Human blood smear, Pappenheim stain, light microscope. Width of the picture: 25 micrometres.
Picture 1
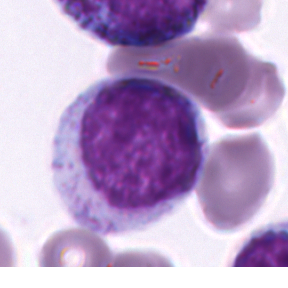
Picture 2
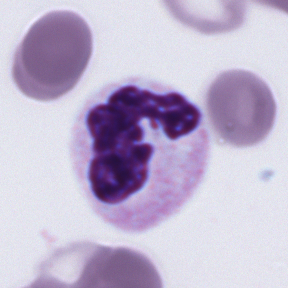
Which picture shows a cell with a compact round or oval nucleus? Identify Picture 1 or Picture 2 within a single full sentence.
Compact and round or oval is the nucleus of the cell in picture 1.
